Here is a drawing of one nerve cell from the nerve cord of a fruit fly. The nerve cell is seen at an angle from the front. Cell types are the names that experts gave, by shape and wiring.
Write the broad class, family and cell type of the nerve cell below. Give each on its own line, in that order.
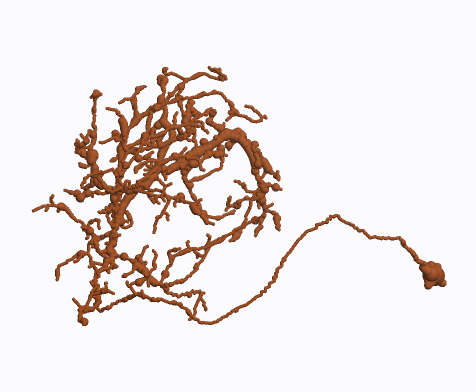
nerve-cord intrinsic neuron
hemilineage 12B
IN12B040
